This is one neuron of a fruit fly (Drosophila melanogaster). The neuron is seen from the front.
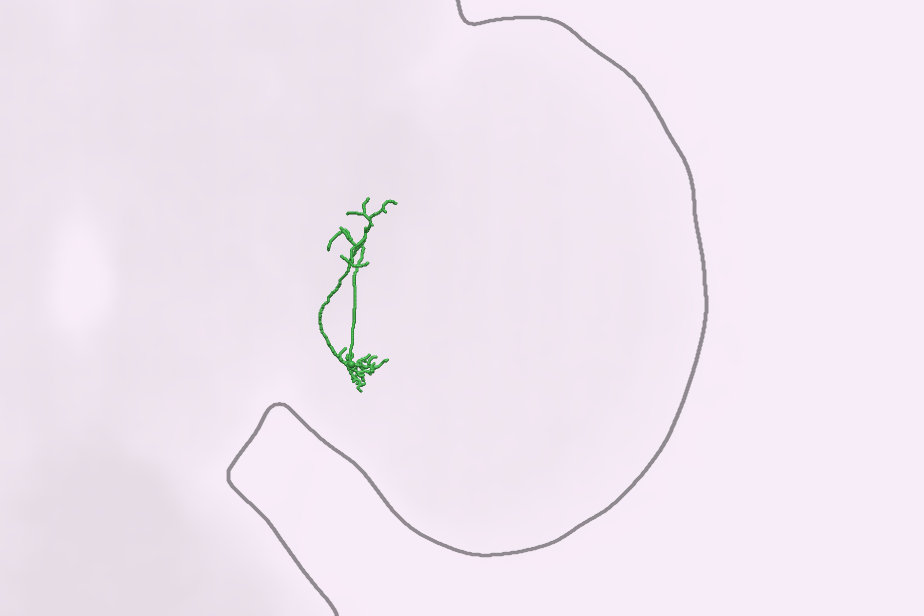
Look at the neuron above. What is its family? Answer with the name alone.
LC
